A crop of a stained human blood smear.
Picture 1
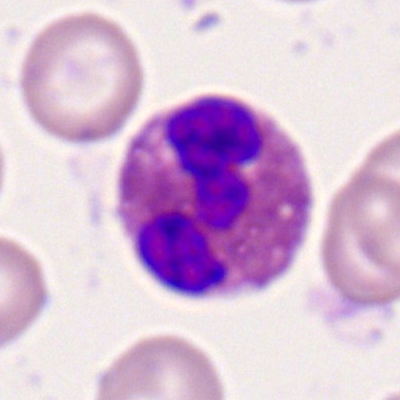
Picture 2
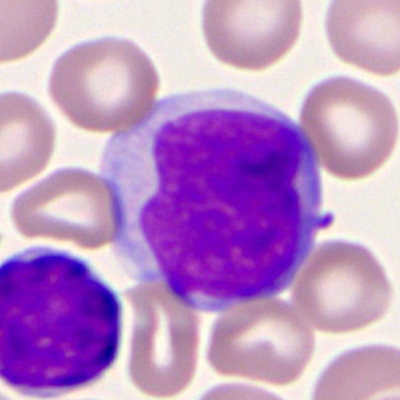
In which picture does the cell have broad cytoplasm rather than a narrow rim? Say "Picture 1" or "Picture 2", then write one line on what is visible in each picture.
Picture 1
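In picture 1: The cytoplasm is abundant and pinkish-lilac.
In picture 2: The nucleus fills most of the cell.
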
